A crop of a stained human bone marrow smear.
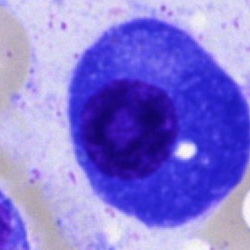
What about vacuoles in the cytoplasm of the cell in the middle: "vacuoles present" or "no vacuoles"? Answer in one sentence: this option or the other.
The cytoplasm of the cell is vacuolated, with one or more clear vacuoles.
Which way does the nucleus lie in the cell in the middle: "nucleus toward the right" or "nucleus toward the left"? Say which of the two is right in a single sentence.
To the right of the nucleus lies the bulk of the cytoplasm.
